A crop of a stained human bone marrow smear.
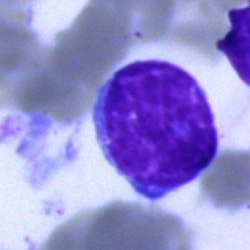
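Lymphocyte: a round to slightly oval cell with a smooth outline, in the middle of the field. Its cytoplasm forms a thin rim, visible chiefly along the left and lower edges. This visible cytoplasm is blue and contains no granules.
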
